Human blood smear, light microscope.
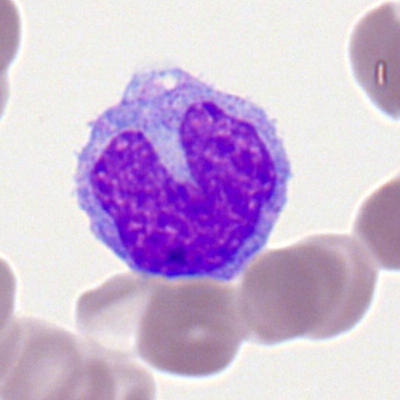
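Monocyte, the central cell of a stained human blood smear. A deep notch entering from the top folds the nucleus into a kidney or horseshoe shape. The cytoplasm is pale grey-blue, with a single small clear spot at the top edge of the cell. The cell outline is slightly irregular, with a finely frayed edge.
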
